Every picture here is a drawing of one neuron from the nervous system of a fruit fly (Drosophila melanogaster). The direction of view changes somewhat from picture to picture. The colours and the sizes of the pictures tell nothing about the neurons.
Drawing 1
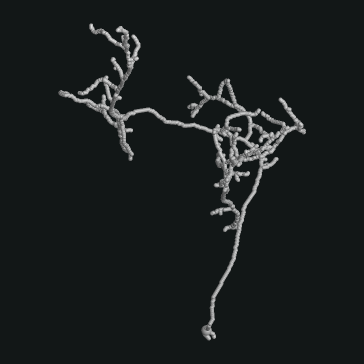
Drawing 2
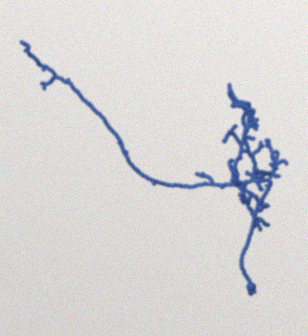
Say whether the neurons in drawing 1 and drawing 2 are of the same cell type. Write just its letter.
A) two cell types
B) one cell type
A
